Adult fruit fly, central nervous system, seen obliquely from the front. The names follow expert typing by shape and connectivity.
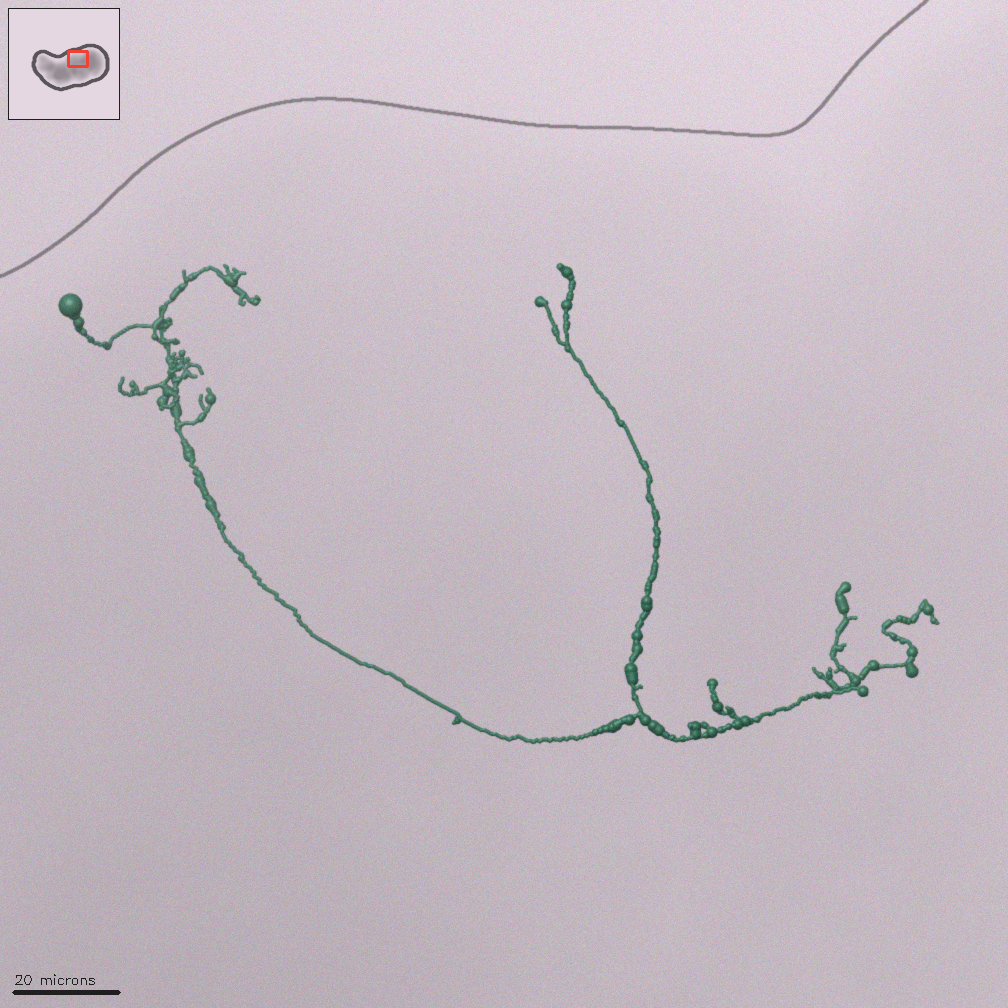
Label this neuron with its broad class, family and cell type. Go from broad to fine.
central-brain intrinsic neuron; class Kenyon Cell; KCa'b'-m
